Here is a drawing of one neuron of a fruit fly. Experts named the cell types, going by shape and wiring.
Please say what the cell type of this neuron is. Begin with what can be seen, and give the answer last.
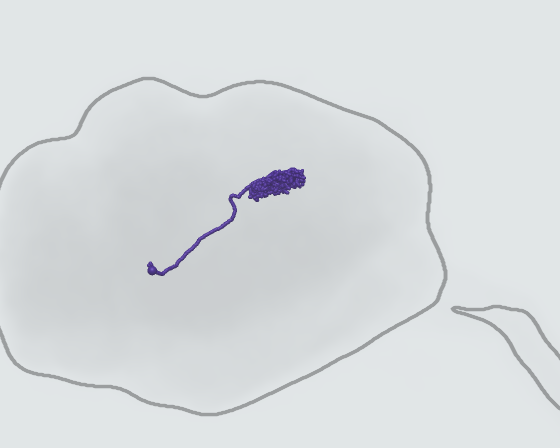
The cell body is on the left of the picture. In this view it is wider than it is tall. Its broad class is optic-lobe intrinsic neuron. It is of cell type Pm2a.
